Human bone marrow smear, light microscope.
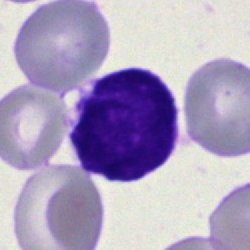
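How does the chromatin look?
Dense and dark purple, with only small, slightly paler patches.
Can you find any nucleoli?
None are visible.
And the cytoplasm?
Very scant, with no clear rim around the nucleus and no granules.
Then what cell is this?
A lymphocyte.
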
